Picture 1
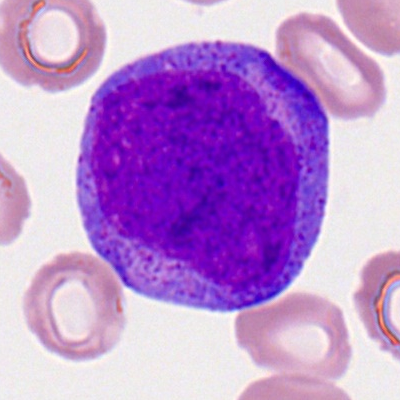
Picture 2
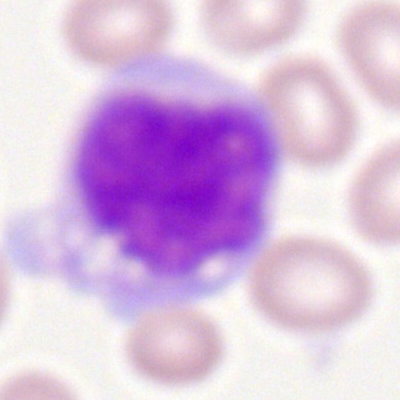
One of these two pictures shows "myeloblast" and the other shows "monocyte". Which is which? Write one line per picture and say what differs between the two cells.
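Picture 1 – myeloblast. No vacuoles are seen in the cytoplasm.
Picture 2 – monocyte. Several small clear vacuoles lie in the cytoplasm below and to the left of the nucleus.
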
